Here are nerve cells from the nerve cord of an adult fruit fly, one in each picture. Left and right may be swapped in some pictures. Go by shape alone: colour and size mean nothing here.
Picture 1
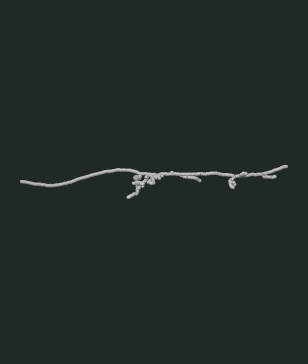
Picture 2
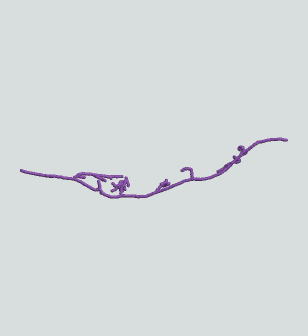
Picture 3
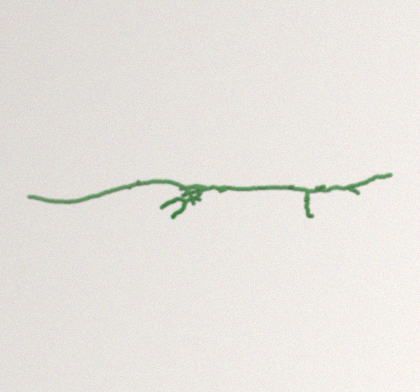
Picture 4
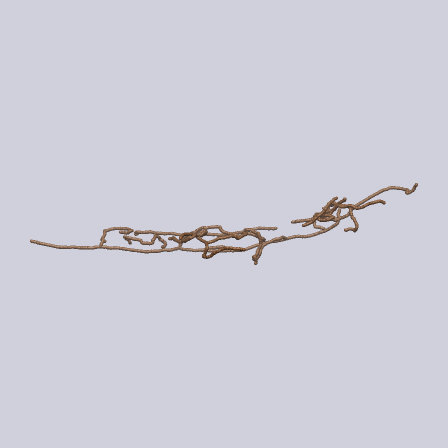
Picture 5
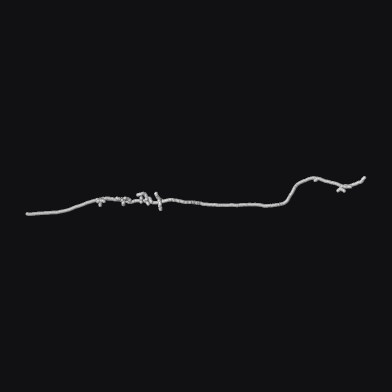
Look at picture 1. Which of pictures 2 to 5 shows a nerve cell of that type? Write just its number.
3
